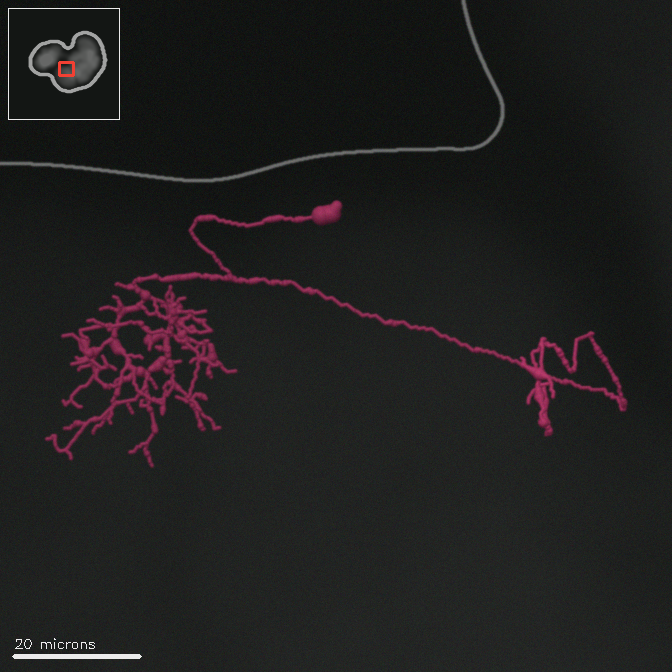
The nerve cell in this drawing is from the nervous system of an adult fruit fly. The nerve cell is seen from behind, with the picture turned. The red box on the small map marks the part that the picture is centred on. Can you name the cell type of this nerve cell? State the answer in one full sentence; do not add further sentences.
The cell type name for this nerve cell is MeLo4.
